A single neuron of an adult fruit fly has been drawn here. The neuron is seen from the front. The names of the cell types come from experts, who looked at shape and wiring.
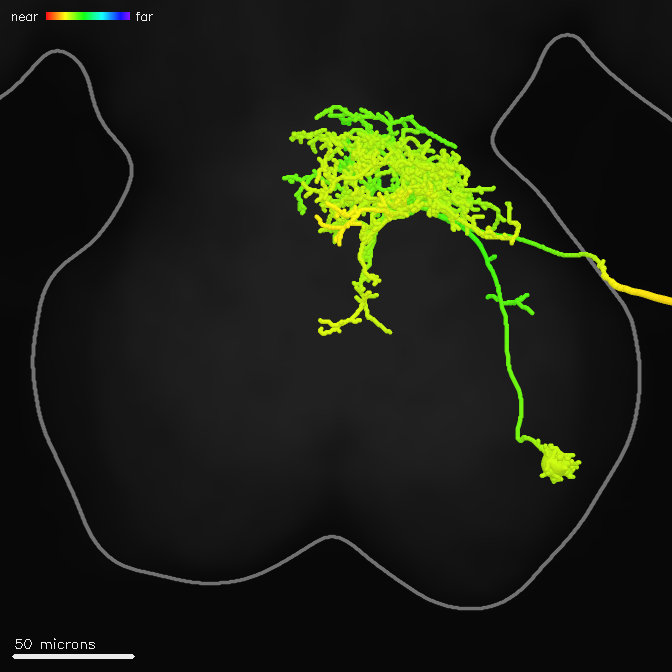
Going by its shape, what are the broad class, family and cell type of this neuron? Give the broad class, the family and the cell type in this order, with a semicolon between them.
motor neuron of the nerve cord; hemilineage 16B; DVMn 1a-c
